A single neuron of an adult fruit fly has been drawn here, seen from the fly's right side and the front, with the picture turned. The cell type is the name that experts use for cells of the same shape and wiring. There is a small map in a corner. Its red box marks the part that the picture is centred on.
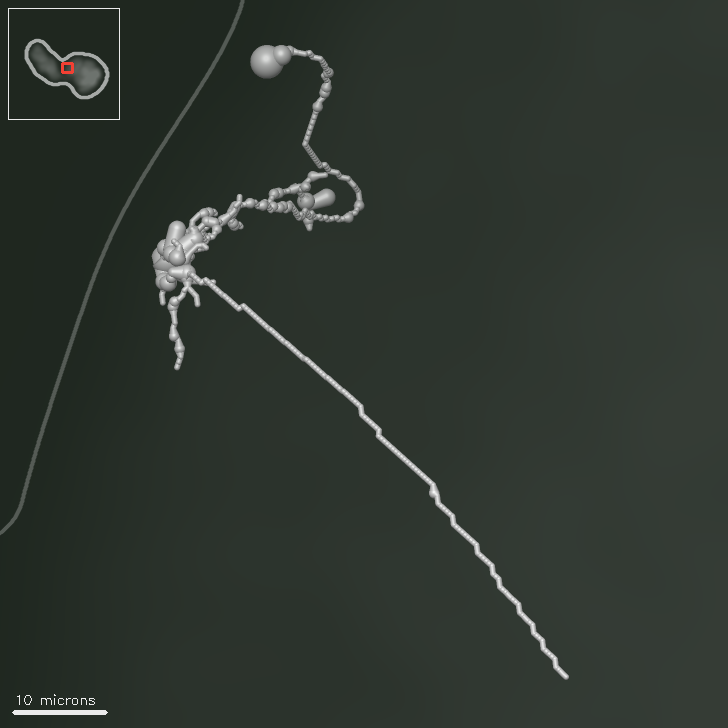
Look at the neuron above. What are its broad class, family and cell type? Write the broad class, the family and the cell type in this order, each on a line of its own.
optic-lobe intrinsic neuron
C
C3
